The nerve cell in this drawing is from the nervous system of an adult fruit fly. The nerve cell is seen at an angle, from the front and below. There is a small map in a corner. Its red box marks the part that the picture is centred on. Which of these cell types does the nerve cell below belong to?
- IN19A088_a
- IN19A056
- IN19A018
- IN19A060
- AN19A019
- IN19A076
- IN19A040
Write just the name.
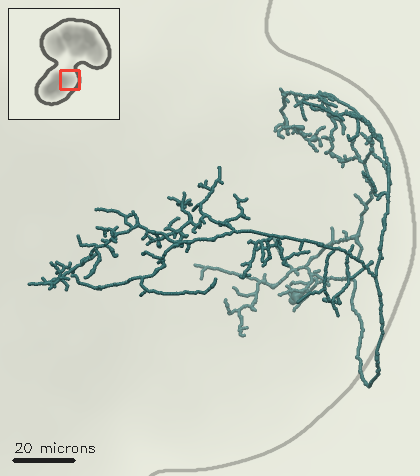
IN19A076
